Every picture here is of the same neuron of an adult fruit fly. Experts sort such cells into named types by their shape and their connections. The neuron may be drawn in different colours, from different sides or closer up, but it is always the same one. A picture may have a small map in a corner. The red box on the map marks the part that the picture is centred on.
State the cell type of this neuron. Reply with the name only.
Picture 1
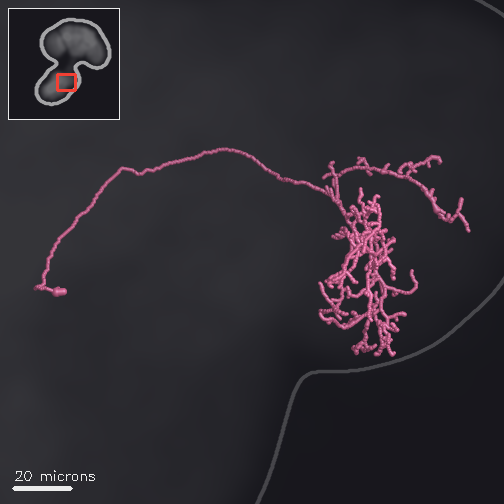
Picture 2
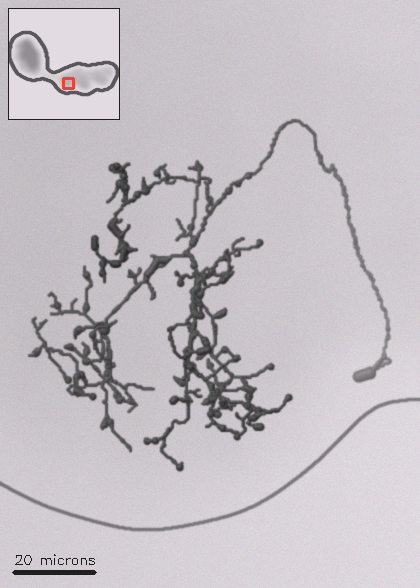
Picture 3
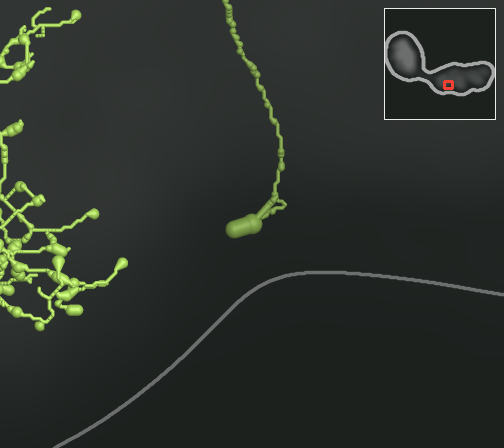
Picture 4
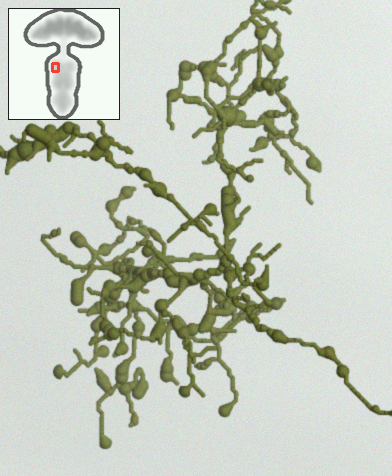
IN12B049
